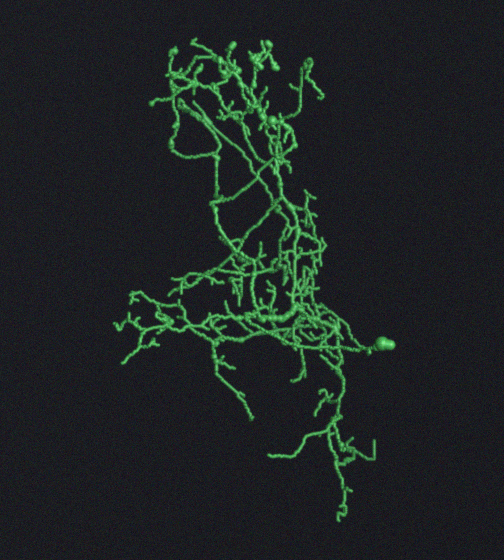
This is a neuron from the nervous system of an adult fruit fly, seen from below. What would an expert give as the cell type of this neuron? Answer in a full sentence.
The cell type is SIP128m.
